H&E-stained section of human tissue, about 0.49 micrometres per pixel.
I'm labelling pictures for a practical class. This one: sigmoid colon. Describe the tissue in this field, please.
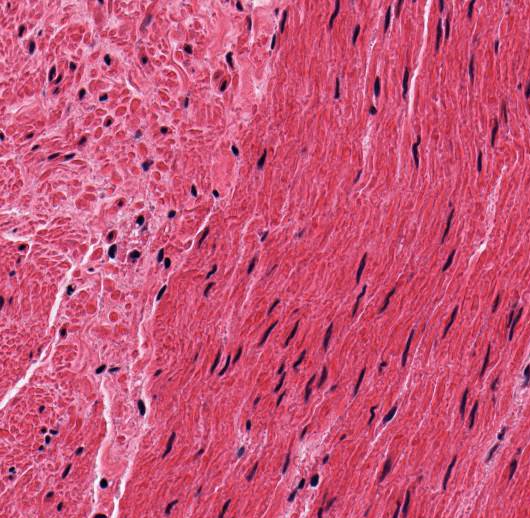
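Looking along the fibres cut lengthwise, I see elongated, dark blue nuclei, each lying on its own along a fibre. At the upper left the fibres are cut across: small pink polygons, their round nuclei mostly central. Between bundles there are only thin, pale connective tissue strands. I find no fat cells anywhere here.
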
